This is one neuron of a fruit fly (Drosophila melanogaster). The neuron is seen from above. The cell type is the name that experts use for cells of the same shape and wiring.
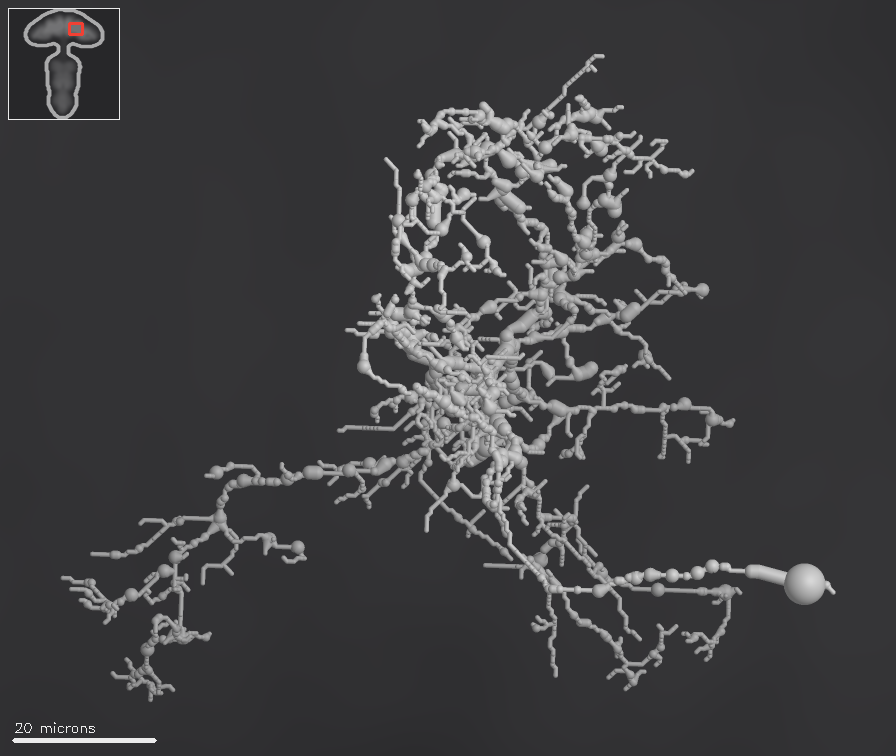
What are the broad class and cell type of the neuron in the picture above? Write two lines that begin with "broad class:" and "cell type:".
broad class: central-brain intrinsic neuron
cell type: SLP248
